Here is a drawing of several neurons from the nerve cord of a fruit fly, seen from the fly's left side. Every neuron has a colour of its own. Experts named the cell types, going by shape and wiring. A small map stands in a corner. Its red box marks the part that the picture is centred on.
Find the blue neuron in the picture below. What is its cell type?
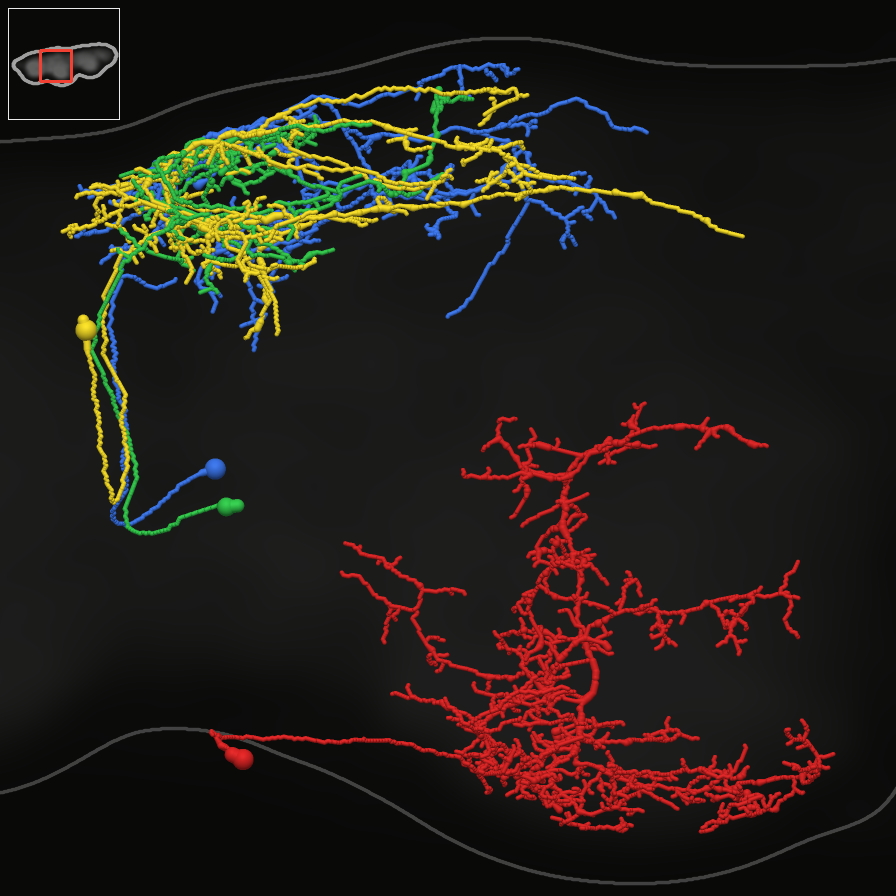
IN03B085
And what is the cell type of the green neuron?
IN03B089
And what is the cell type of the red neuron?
IN13B022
